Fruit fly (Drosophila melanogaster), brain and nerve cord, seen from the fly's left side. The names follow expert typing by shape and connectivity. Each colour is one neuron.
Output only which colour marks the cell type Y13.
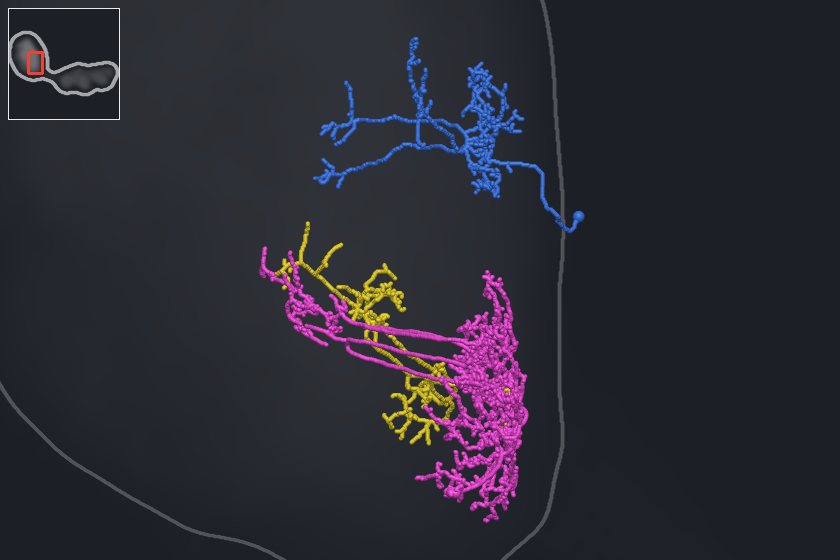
blue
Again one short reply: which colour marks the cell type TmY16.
magenta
